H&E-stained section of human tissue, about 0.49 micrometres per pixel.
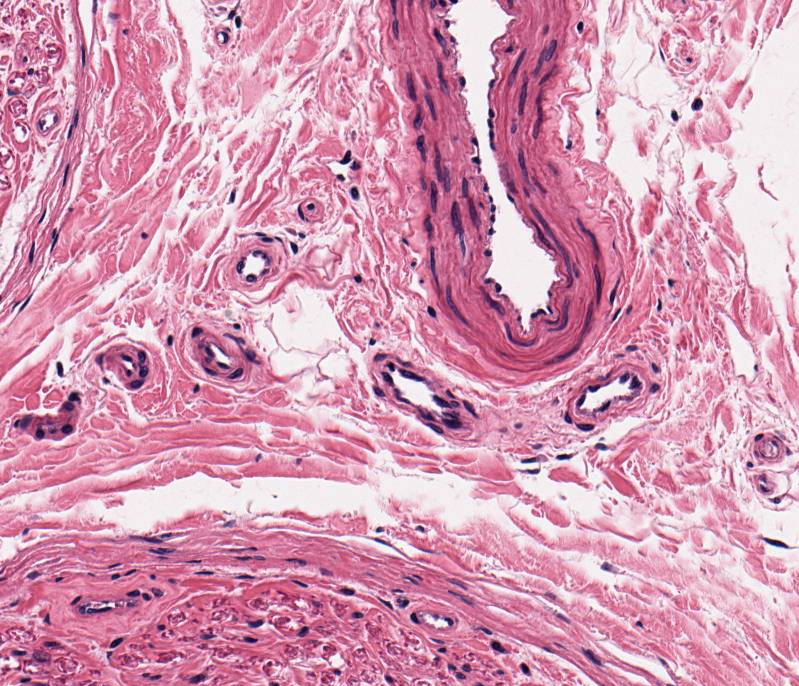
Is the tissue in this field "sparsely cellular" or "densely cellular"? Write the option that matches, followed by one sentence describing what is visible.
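Sparsely cellular. The stroma is made of pink collagen bundles with sparse, small dark nuclei between them.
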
